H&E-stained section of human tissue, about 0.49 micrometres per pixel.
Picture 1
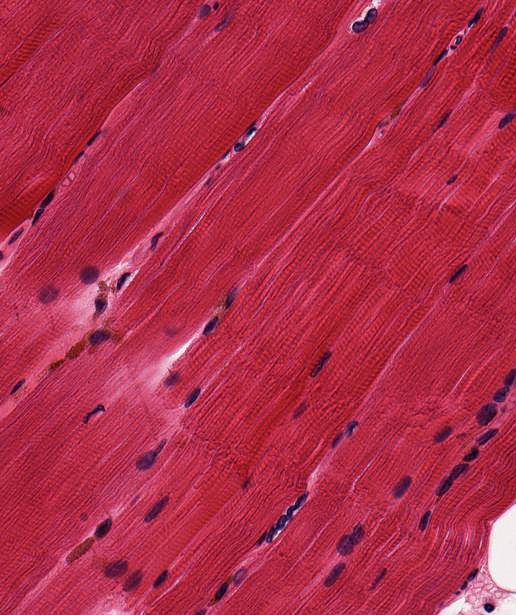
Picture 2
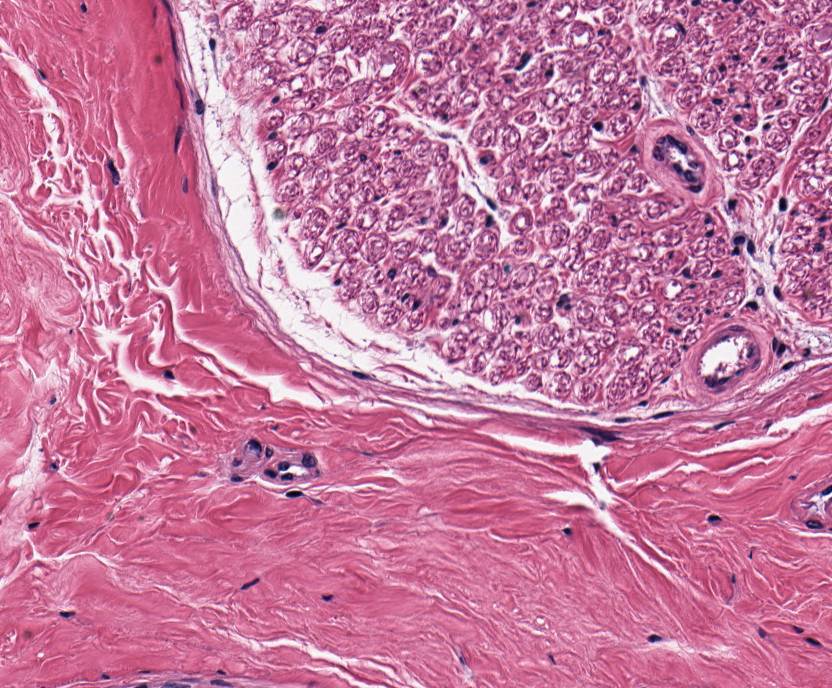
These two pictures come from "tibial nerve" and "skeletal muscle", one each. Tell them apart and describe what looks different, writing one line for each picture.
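Picture 1 – skeletal muscle. The fibres show fine, regular transverse cross-striations along their length.
Picture 2 – tibial nerve. A large rounded bundle of nerve fibres cut across occupies the upper right of the field, with dense connective tissue filling the left and lower parts.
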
